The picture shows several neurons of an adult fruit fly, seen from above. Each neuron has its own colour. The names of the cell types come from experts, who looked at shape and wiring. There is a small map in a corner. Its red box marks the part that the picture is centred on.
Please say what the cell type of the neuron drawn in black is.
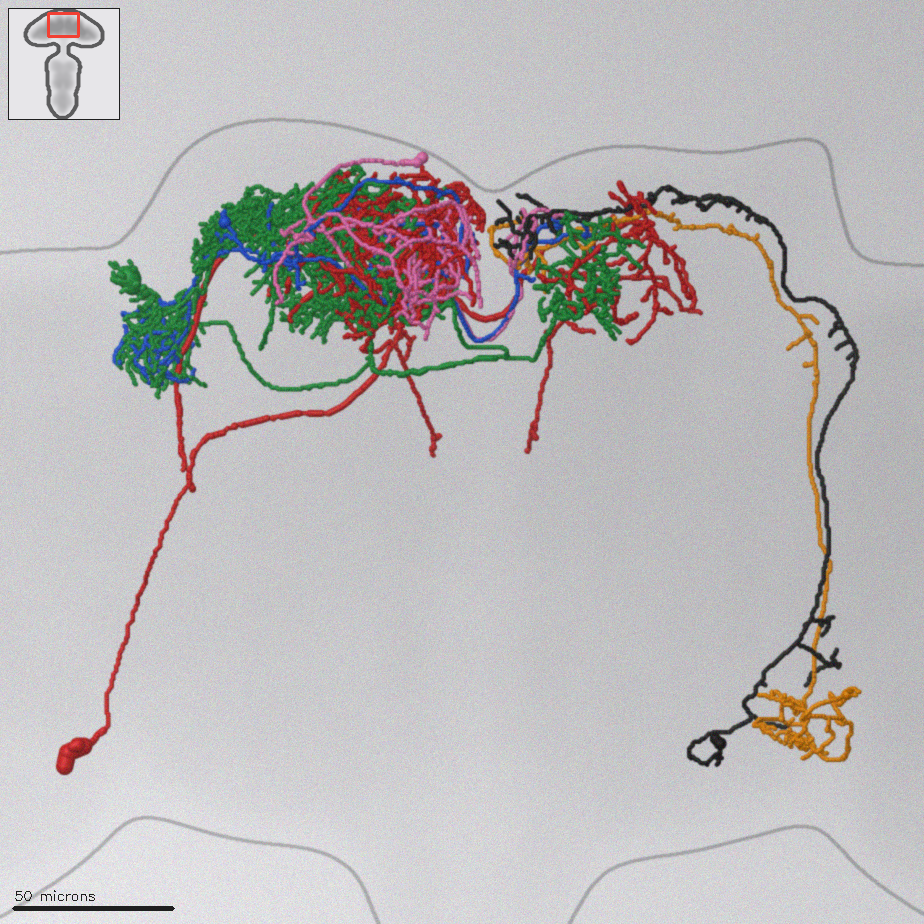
KCg-d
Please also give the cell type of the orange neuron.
KCg-m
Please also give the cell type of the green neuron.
MBON30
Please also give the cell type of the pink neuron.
PAM08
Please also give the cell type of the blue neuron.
PAM07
